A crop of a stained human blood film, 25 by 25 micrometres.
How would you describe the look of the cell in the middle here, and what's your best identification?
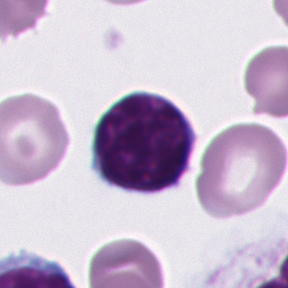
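Start with the outline: it is round and smooth, and the cell is about 9 micrometres across. Nearly all of it is nucleus, with at most a very thin rim of cytoplasm left around the edge. Notice how dark purple and coarsely clumped the chromatin is. You won't find any granules anywhere in the cell. So what we have here is a typical lymphocyte.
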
